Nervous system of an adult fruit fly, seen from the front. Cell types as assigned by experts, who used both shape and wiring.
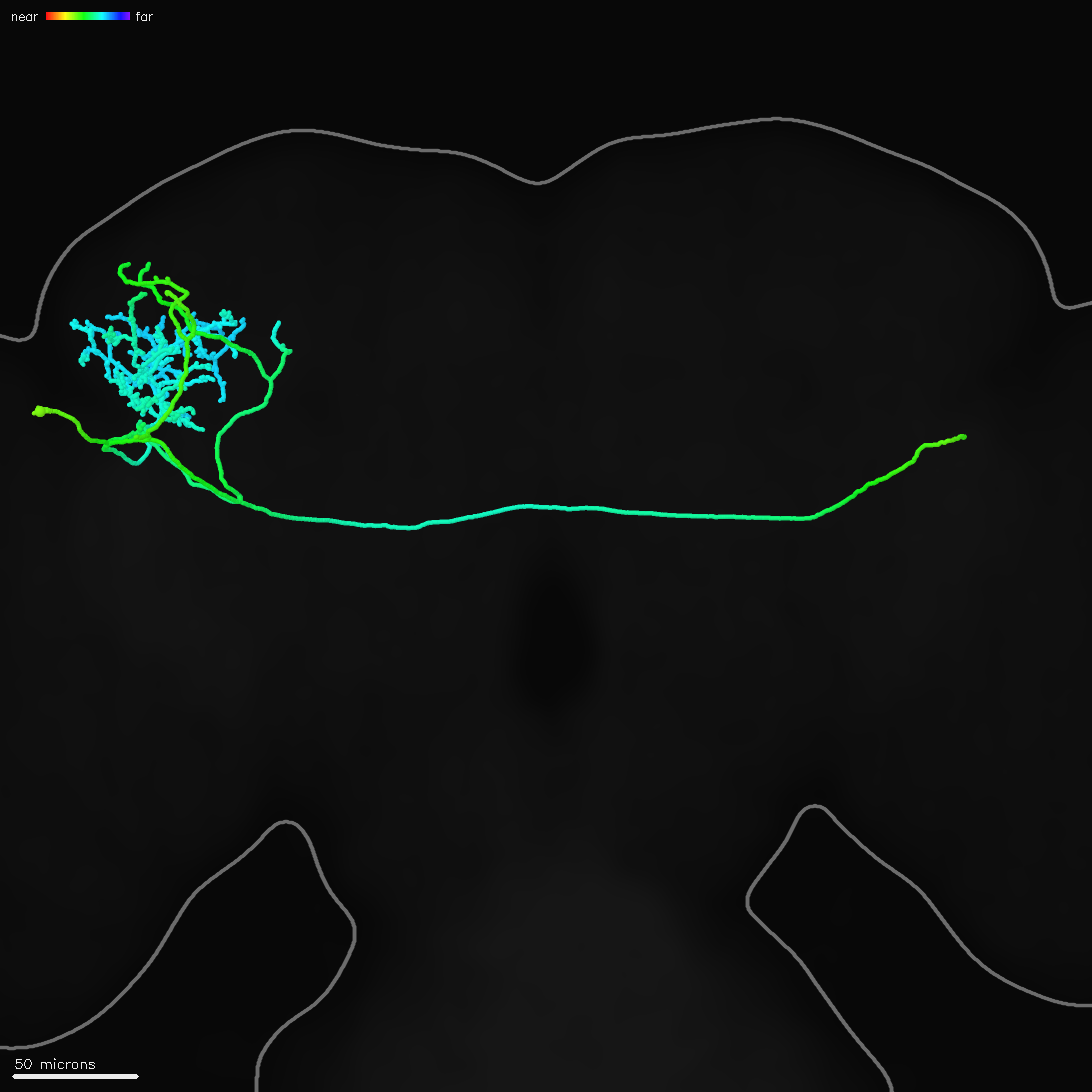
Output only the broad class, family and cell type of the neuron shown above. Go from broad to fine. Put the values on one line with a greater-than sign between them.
central-brain intrinsic neuron > hemilineage VLPl2_posterior > LHAV2g5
